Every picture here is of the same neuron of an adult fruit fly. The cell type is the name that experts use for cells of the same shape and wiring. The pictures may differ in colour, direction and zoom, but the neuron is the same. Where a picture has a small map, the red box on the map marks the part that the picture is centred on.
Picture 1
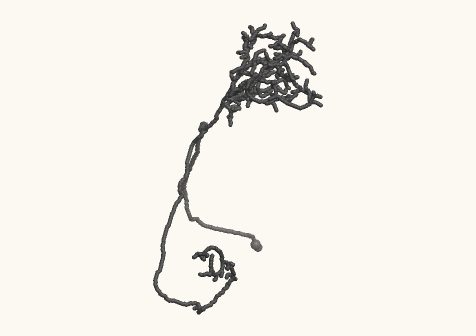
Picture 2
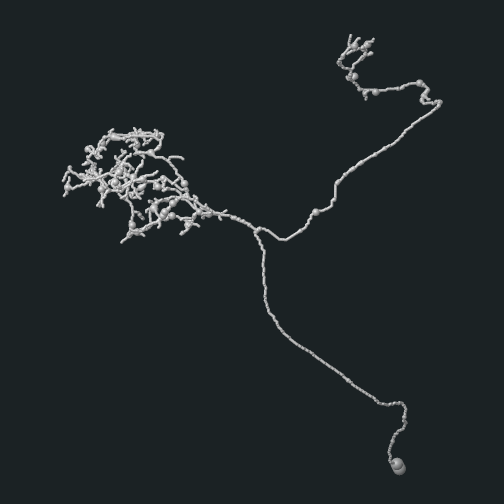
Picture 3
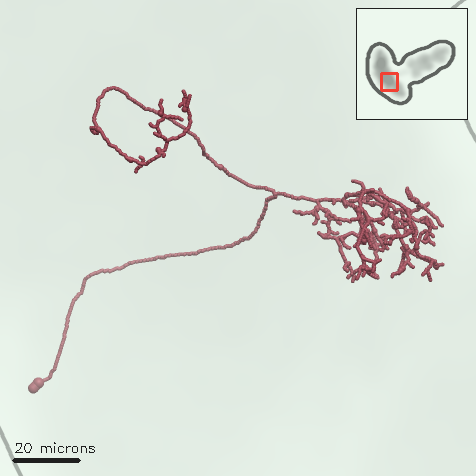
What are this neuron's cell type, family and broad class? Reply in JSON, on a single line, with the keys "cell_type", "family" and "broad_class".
{"cell_type": "LHAV7a1", "family": "hemilineage AOTUv2", "broad_class": "central-brain intrinsic neuron"}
